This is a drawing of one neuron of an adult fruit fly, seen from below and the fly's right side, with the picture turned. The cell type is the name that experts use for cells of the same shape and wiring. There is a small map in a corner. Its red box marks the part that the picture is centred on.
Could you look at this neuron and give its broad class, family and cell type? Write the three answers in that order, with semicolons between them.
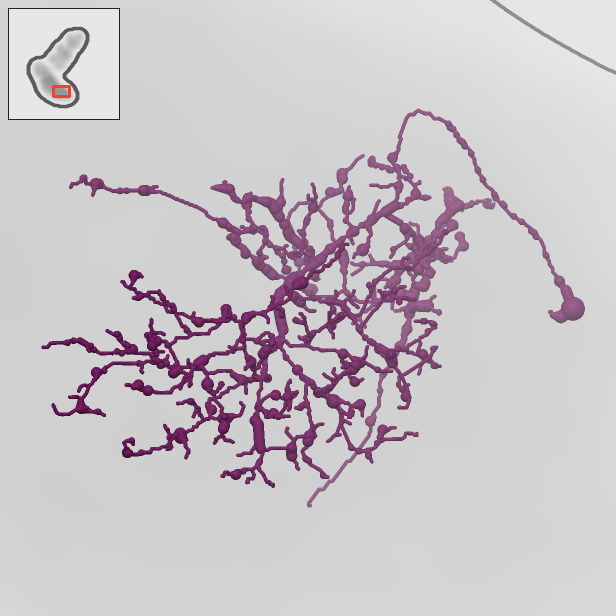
visual projection neuron; hemilineage SLPpl2; LoVP36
